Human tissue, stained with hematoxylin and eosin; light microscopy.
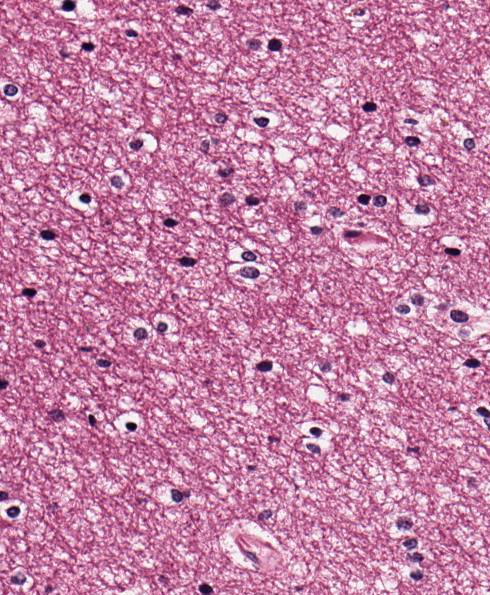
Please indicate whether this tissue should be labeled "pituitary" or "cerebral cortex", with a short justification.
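Cerebral cortex, I think, rather than pituitary. The whole field is a fine, evenly spread pink fibrillary meshwork without glands, tubules or other organised units. Most nuclei are small, round and dark, scattered singly, and many sit within a clear halo.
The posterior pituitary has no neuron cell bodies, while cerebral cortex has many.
Here, a minority of nuclei are larger, paler and oval, with granular chromatin visible.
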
